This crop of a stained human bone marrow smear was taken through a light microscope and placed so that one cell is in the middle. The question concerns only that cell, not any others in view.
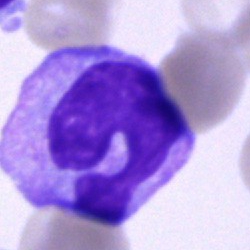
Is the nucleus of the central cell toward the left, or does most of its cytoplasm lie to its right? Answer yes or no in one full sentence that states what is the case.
No, the nucleus sits toward the right, whether upper, middle or lower.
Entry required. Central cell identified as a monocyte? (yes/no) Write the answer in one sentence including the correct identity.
Yes, a monocyte is present in the middle of the crop.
